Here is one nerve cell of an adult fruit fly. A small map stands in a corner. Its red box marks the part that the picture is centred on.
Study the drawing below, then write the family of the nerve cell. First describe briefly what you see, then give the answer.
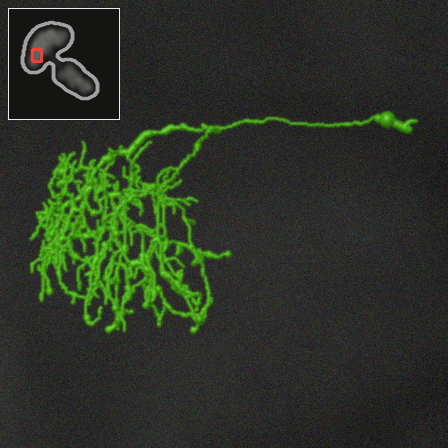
It lies in the brain. The cell body is at the upper right of the picture. The picture shows dozens of branch ends. Its broad class is optic-lobe intrinsic neuron. Its family is Li.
